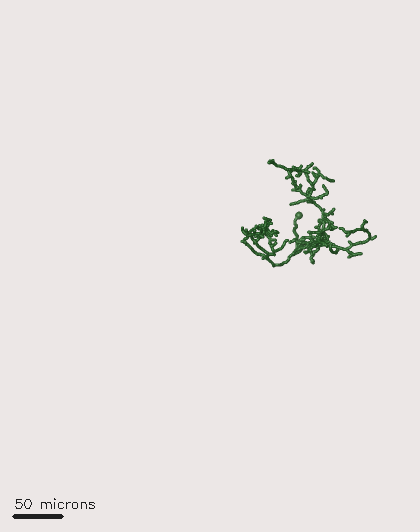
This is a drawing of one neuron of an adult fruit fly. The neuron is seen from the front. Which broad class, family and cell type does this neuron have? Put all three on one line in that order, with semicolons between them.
central-brain intrinsic neuron; hemilineage SMPpv2_ventral; AVLP752m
